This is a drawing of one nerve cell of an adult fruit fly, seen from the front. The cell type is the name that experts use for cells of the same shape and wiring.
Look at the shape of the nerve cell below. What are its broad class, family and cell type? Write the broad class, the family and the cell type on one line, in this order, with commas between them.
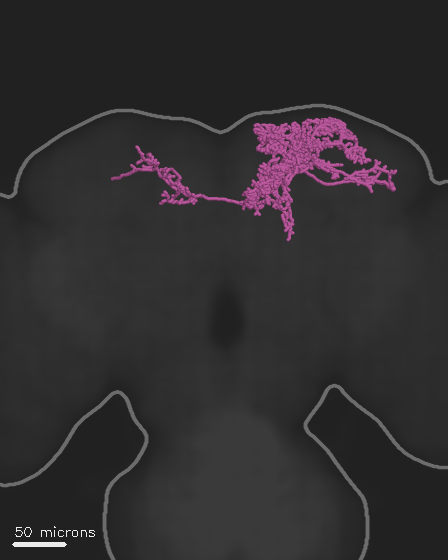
central-brain intrinsic neuron, hemilineage DL2_dorsal, LHPV5e1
